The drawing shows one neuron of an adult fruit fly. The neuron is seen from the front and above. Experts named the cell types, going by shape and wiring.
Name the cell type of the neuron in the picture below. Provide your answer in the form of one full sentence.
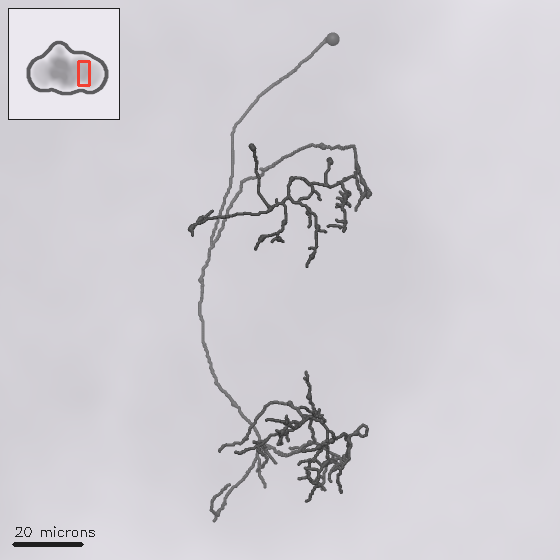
The cell type for the neuron is AVLP484.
